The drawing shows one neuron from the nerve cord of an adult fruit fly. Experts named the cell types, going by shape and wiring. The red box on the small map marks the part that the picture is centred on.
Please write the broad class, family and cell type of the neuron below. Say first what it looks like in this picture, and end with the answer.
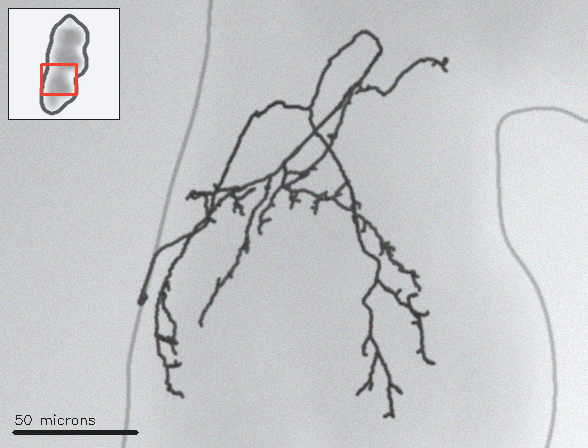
By the scale bar it is about 160 microns tall in this view. The picture shows dozens of branch ends. It is a nerve-cord intrinsic neuron. Its family is hemilineage 18B. The cell type is IN18B048.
